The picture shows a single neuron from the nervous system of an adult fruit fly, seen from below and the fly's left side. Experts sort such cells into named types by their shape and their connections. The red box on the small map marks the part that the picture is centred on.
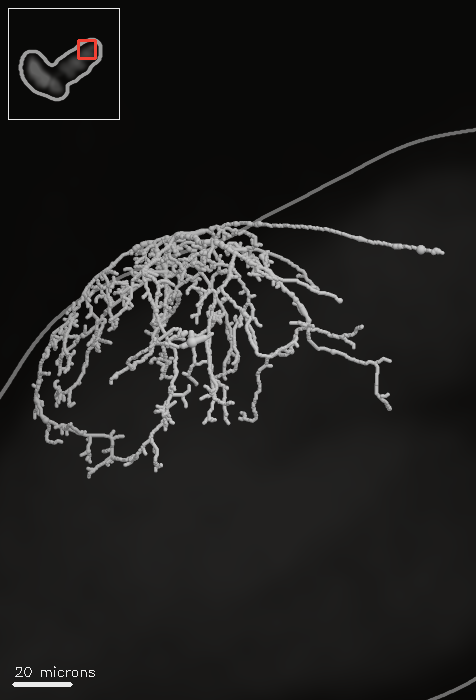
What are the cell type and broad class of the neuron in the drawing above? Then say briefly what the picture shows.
Its cell type is Sternal adductor MN. It is a motor neuron of the nerve cord. It is in the nerve cord and does not reach the brain. By the scale bar it is about 150 microns wide in this view. Dozens of branch ends can be seen.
